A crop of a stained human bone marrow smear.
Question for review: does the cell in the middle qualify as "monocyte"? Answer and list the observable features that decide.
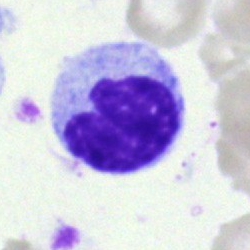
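I'd call this a metamyelocyte, not a monocyte. The chromatin settles it for me: it's dark purple and dense.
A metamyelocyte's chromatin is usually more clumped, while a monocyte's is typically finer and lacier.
So that dense chromatin goes with metamyelocyte and against monocyte. There are also no clear vacuoles in the cytoplasm.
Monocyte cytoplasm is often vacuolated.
That missing feature leans away from monocyte as well. Otherwise the outline is smooth and round, and the small purple fragment to the left lies apart from the cell.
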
